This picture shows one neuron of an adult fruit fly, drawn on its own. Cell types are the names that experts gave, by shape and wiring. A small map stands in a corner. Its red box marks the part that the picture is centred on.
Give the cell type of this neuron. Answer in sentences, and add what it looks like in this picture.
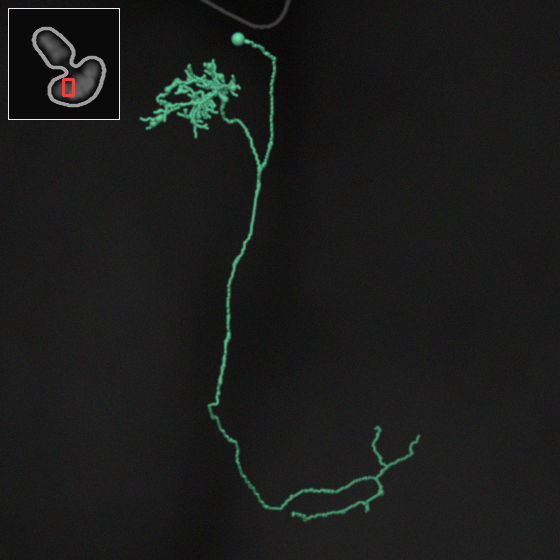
The cell type is LC24. This is a visual projection neuron. It is in the brain and does not reach the nerve cord. Its cell body lies at the top of the picture.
